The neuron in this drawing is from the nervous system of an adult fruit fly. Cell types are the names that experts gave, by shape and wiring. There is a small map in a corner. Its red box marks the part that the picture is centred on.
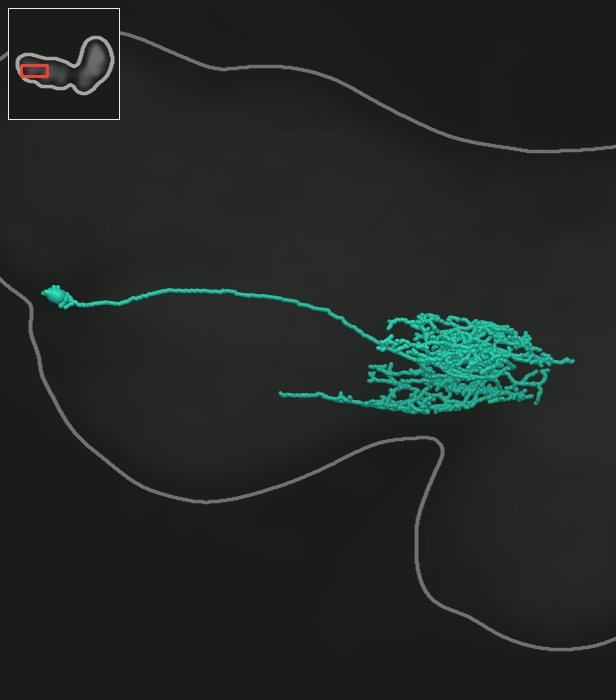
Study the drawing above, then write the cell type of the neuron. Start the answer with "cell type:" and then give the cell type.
cell type: IN00A014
